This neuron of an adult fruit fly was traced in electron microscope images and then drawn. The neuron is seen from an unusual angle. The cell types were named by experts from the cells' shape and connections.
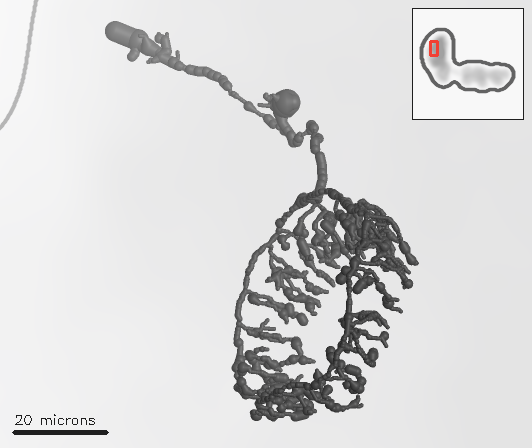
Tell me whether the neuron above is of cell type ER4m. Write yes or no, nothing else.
yes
